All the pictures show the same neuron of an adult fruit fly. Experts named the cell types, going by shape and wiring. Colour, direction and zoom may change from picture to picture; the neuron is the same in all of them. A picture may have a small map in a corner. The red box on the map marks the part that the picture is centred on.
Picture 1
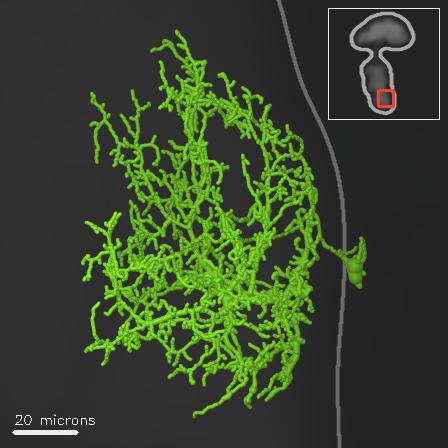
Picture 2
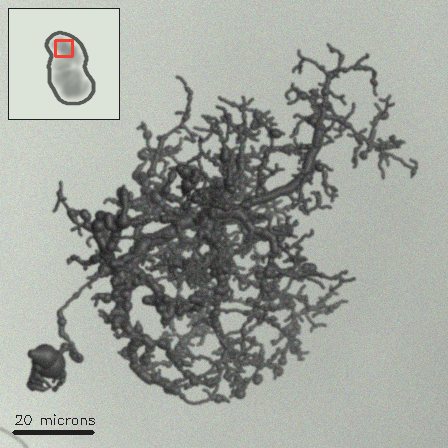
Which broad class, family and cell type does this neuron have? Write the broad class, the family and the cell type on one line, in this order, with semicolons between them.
nerve-cord intrinsic neuron; hemilineage 19A; IN19A016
